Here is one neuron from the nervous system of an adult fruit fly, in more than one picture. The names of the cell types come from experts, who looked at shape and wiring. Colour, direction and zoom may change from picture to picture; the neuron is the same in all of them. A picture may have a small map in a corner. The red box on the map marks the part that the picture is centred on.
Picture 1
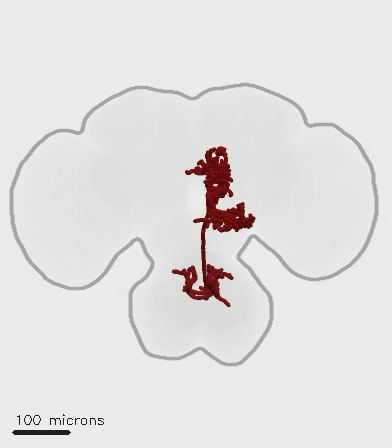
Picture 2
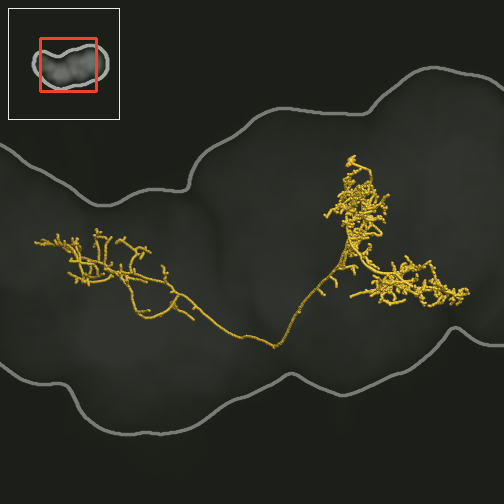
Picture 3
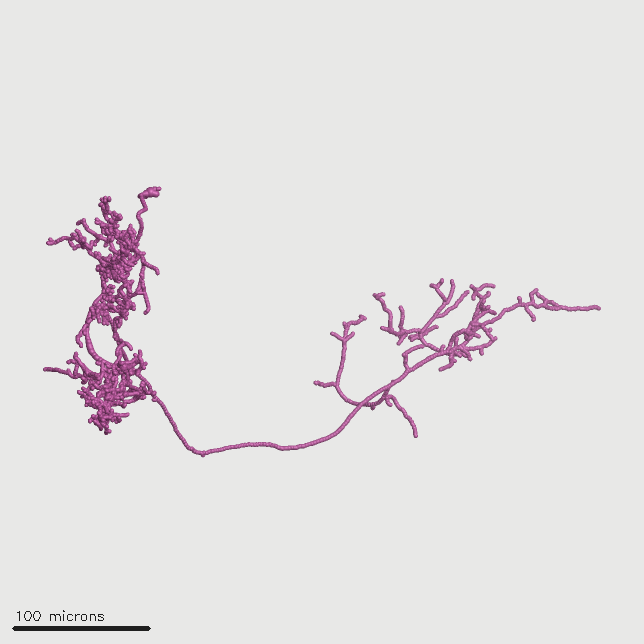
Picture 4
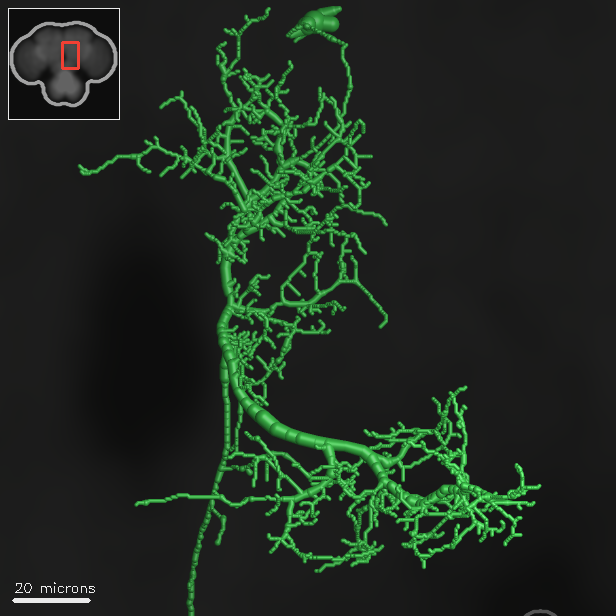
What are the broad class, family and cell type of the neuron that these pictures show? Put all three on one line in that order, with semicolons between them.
descending neuron; DNp; DNp19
